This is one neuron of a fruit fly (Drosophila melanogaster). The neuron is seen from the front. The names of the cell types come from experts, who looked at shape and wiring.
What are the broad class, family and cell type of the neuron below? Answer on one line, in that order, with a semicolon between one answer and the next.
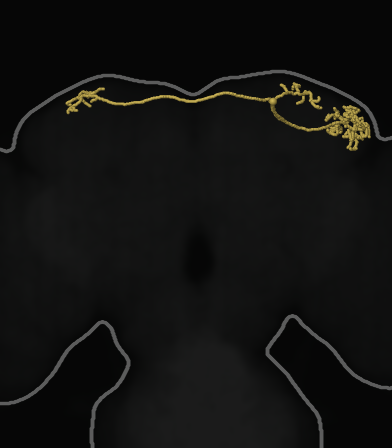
central-brain intrinsic neuron; hemilineage LHd1; CB3374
